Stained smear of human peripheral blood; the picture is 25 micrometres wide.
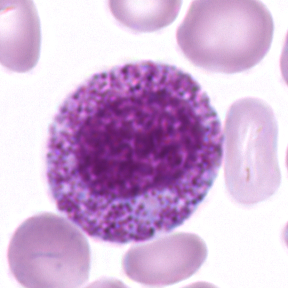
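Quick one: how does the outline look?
Round, and the red cells around it don't overlap it.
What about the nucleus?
The chromatin stains deep purple, and granules lie over the nucleus's edge, blurring its border.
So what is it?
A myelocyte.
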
